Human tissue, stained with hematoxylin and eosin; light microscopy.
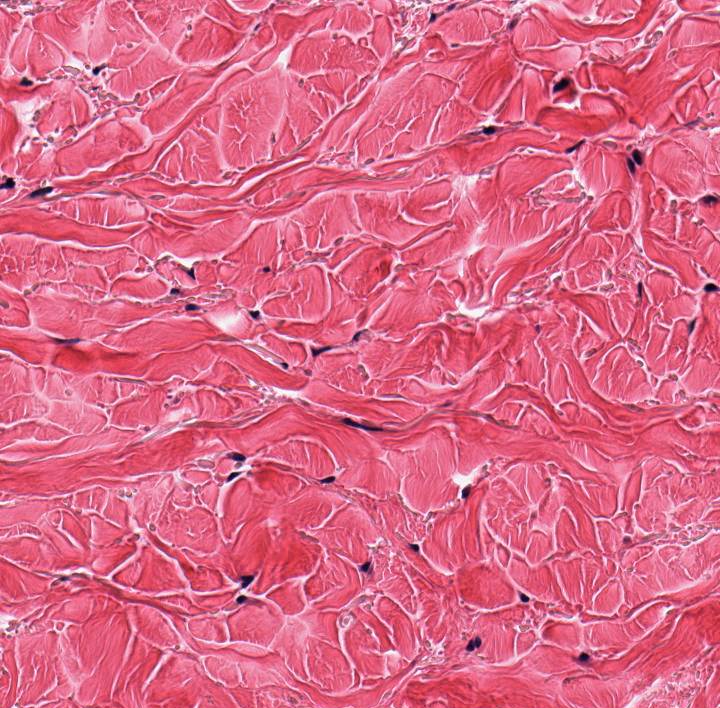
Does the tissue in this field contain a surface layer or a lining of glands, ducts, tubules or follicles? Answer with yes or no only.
No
